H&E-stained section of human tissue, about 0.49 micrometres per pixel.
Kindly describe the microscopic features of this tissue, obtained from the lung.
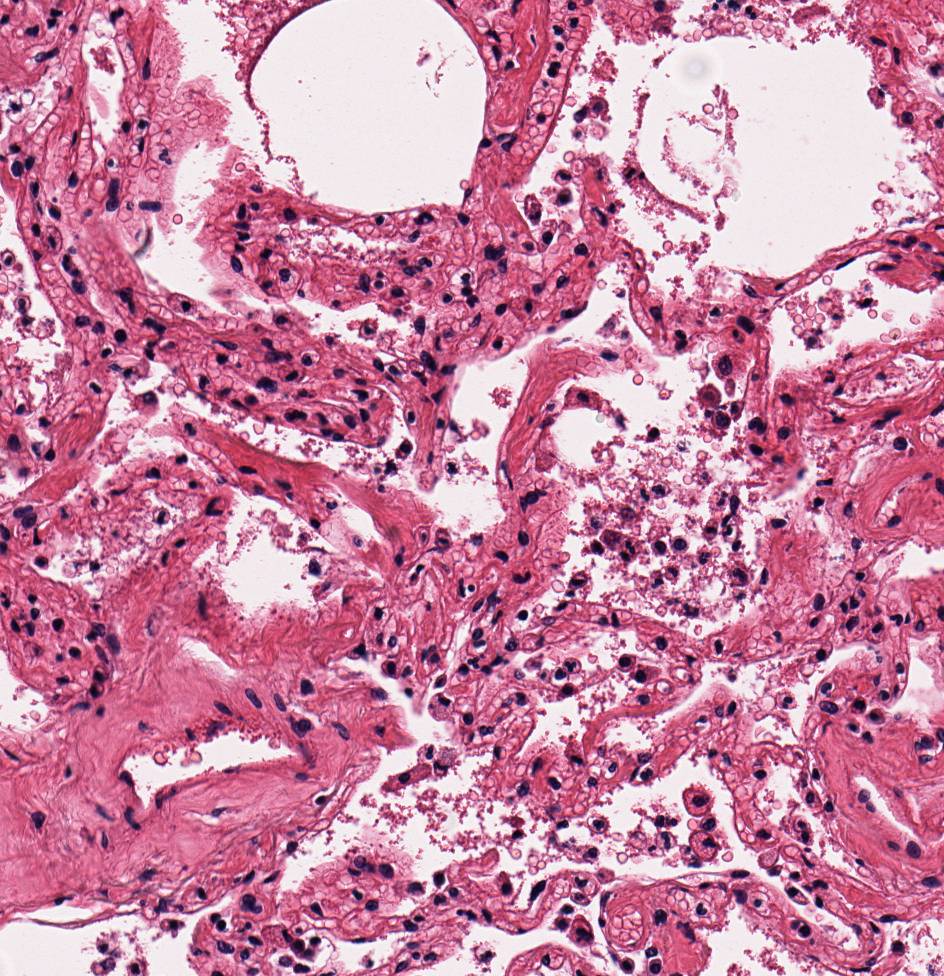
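Branching pink septa form a network around irregular open spaces. The two largest, at the top, are nearly empty. Red blood cells lie scattered in the spaces, thickest just right of centre. Lower left, a broad band of dense pink collagen contains only a few nuclei.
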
